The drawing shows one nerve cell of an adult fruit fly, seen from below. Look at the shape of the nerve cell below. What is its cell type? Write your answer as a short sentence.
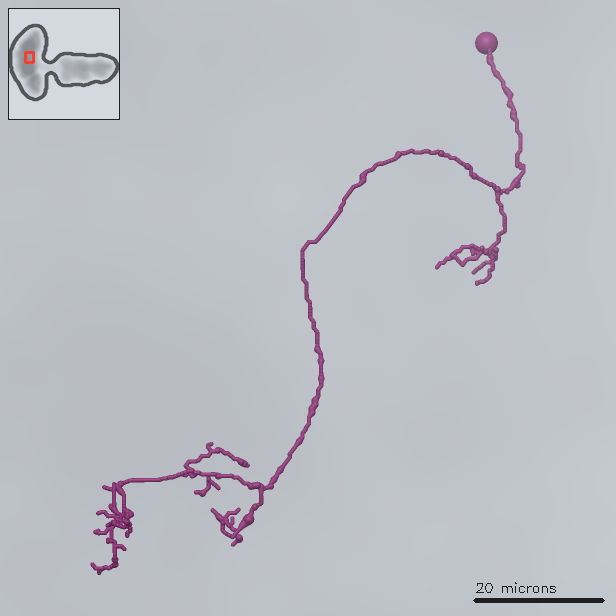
The cell type is PFNp_d.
